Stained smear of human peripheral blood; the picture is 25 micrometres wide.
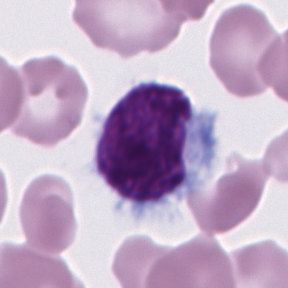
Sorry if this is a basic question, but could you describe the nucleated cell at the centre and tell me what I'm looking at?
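Fine hair-like projections poke out from the edge of its cytoplasm, and you won't find any granules in there. The nucleus fills most of the cell, its chromatin deep purple and densely packed. It's a hairy cell.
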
